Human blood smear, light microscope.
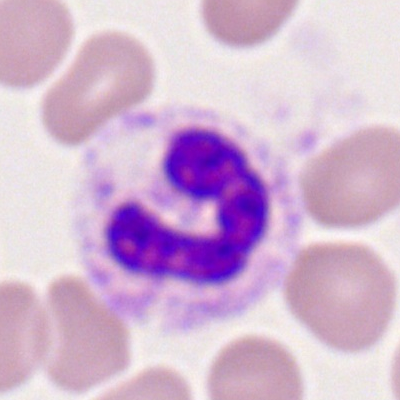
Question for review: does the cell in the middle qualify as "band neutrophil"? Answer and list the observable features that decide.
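Nucleus: a single curved band bent into a C-like shape, which goes with band neutrophil and against segmented neutrophil.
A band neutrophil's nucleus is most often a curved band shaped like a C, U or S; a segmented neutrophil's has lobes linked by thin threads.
Chromatin: dark purple and coarsely clumped, in keeping with band neutrophil.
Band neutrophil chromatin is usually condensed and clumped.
Nucleoli: none visible, which would also fit a segmented neutrophil.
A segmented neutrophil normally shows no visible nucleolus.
The name band neutrophil fits.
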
